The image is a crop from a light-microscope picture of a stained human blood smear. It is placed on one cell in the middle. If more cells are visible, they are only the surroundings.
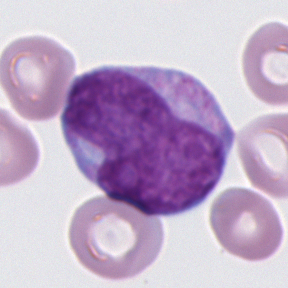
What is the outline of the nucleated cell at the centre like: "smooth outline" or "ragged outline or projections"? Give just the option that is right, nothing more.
Smooth outline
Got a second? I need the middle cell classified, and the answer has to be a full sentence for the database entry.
The cell around which this crop is centred is an atypical promyelocyte.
